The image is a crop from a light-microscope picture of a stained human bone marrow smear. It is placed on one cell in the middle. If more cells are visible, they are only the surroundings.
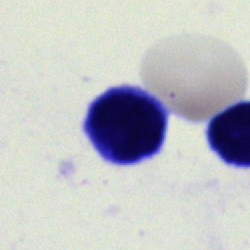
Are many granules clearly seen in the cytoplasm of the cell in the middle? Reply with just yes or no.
No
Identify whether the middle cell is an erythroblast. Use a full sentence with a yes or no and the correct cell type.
No, the cell sitting in the centre of the crop is a lymphocyte, not an erythroblast.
